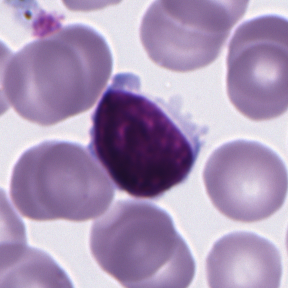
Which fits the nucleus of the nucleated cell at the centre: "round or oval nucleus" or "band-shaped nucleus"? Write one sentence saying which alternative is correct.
The nucleus takes the form of one compact round or oval mass.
